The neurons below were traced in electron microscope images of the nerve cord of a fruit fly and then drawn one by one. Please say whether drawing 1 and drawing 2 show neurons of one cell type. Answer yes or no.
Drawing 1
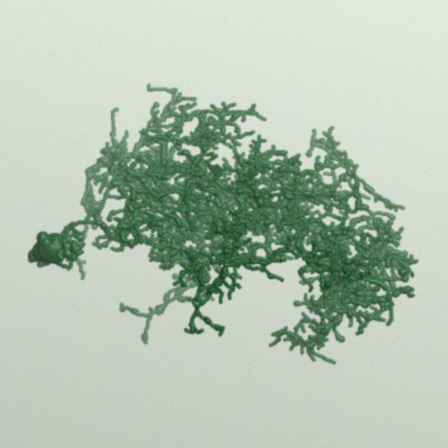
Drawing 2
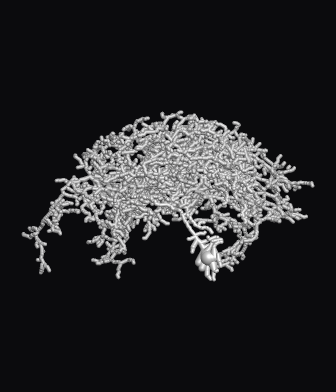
yes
